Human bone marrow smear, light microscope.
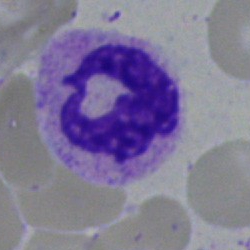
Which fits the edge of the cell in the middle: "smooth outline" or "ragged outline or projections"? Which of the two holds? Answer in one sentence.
The cell's outline is smooth, without projections.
